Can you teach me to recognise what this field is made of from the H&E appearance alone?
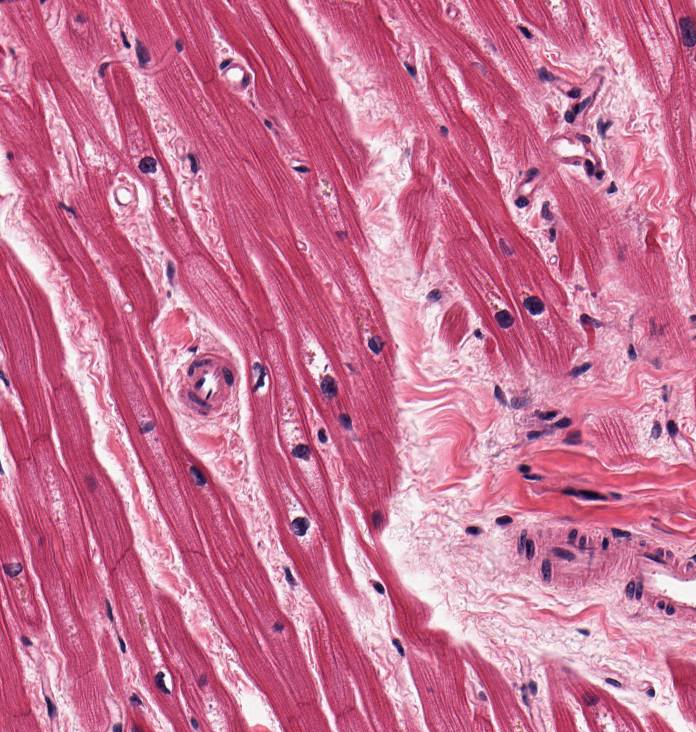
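What we have here is mostly myocardium. Look across the left and middle: long muscle fibres run side by side on a diagonal from upper left to lower right. Follow one and you'll see it branch and join its neighbours instead of running as a separate, unbranched cylinder. Each fibre carries oval nuclei set centrally within it.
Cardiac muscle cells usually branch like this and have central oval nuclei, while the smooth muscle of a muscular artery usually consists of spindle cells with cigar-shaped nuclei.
On the right, a wedge of loose pale connective tissue with wavy pink collagen fibres takes up the field.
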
